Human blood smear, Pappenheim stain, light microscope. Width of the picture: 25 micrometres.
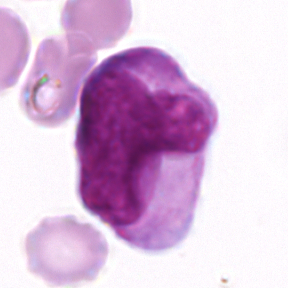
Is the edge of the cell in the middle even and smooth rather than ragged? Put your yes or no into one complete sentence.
Yes, the cell's outline is smooth, without projections.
